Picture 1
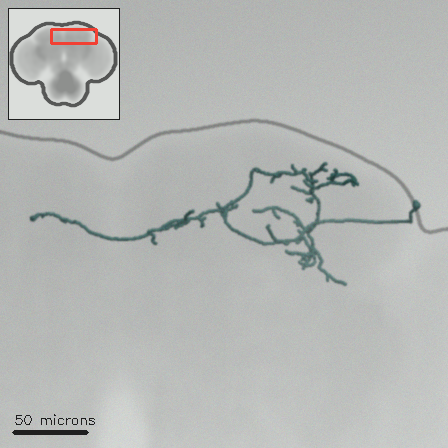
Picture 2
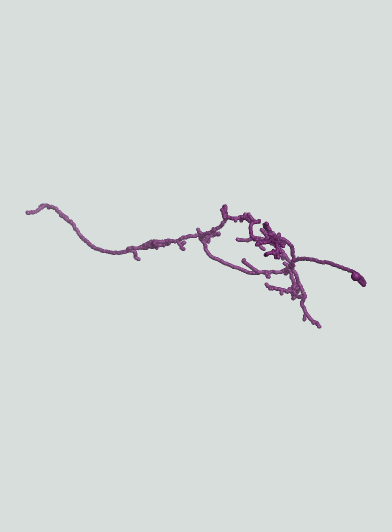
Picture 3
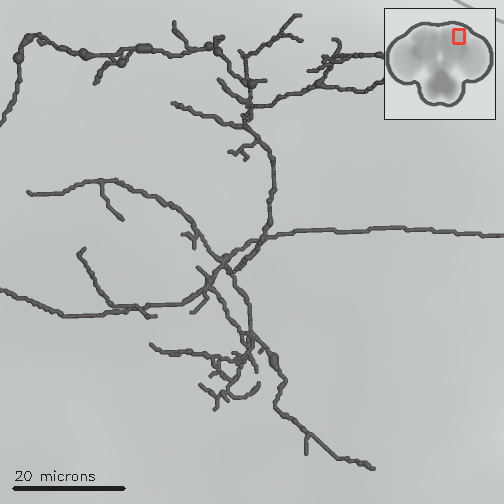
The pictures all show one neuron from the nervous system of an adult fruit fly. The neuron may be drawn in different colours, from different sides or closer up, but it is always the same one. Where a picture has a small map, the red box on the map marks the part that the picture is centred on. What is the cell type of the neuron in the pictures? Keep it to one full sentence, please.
The neuron has CB2555 as its cell type.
